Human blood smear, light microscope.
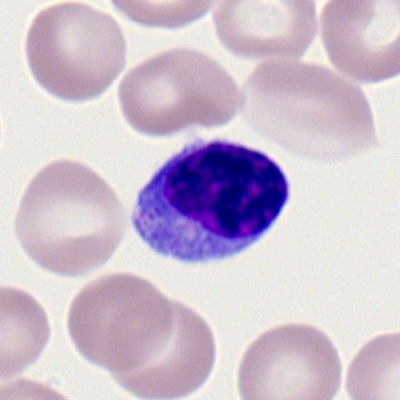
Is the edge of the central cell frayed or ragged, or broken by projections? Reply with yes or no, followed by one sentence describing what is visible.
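No. The cell outline is oval and smooth.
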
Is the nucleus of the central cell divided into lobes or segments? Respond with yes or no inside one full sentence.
No, there is a single compact nucleus in this cell, round, oval or kidney-shaped.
